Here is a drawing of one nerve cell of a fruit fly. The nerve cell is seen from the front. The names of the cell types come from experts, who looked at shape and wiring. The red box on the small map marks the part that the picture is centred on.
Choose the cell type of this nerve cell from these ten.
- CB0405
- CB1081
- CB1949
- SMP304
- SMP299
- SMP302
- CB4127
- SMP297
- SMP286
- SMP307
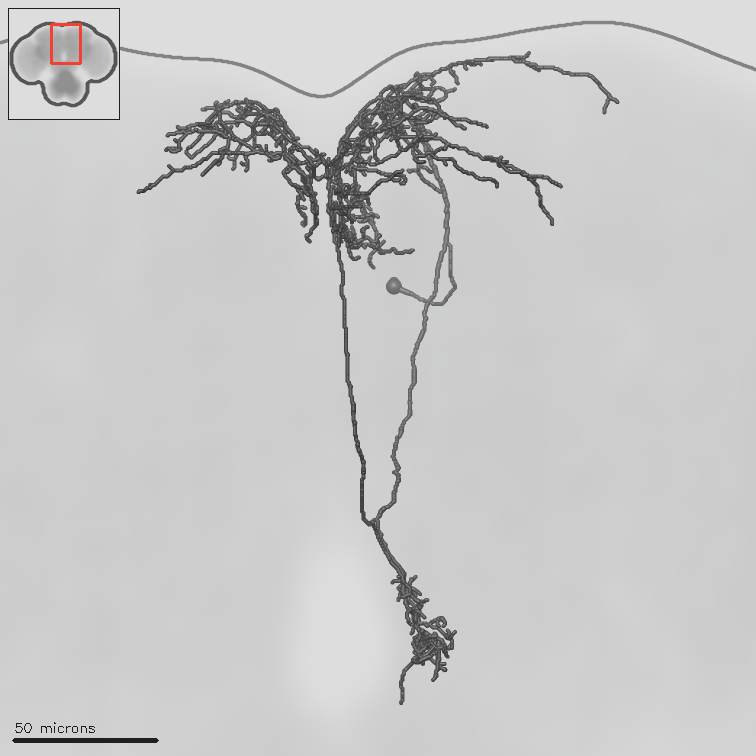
CB0405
